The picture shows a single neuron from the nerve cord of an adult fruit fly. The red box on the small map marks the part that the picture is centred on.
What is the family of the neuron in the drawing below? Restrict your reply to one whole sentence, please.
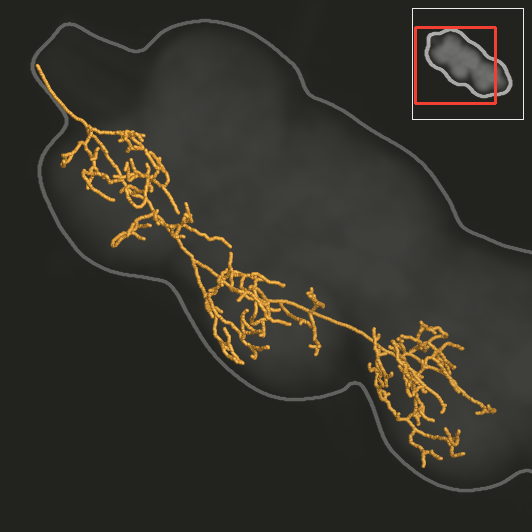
This neuron is within the family hemilineage LB19.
